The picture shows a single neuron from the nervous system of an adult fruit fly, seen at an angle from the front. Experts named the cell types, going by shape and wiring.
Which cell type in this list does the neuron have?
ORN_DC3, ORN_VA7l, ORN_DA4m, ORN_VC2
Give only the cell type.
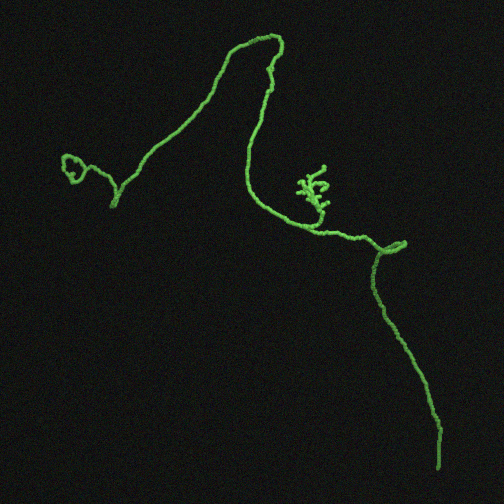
ORN_VA7l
